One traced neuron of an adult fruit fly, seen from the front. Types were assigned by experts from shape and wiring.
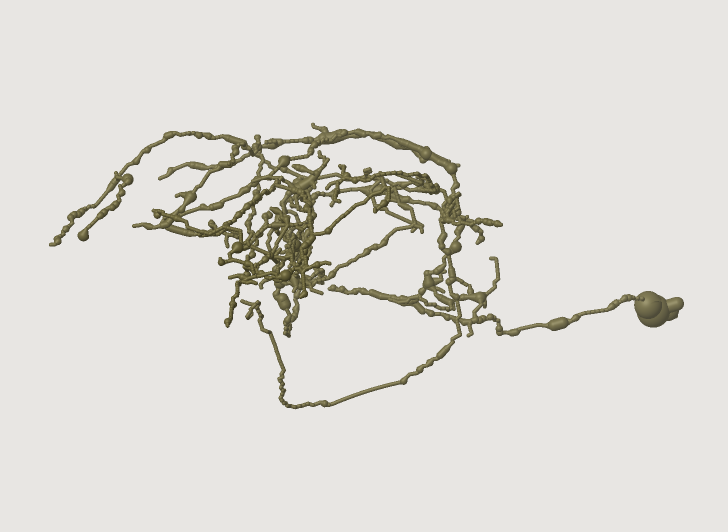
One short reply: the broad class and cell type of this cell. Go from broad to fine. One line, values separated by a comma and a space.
nerve-cord intrinsic neuron, INXXX295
